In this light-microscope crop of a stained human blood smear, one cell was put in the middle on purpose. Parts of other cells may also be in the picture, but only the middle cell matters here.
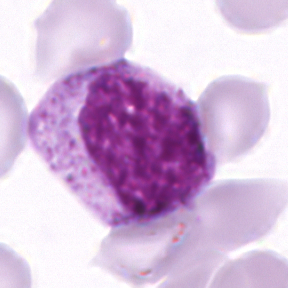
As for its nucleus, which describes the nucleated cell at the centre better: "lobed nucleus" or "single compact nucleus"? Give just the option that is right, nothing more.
Single compact nucleus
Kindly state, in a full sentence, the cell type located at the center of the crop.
The central cell shown in this smear crop is a myelocyte.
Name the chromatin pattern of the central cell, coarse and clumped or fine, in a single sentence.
If you check the nucleus, you will find the chromatin coarsely clumped.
